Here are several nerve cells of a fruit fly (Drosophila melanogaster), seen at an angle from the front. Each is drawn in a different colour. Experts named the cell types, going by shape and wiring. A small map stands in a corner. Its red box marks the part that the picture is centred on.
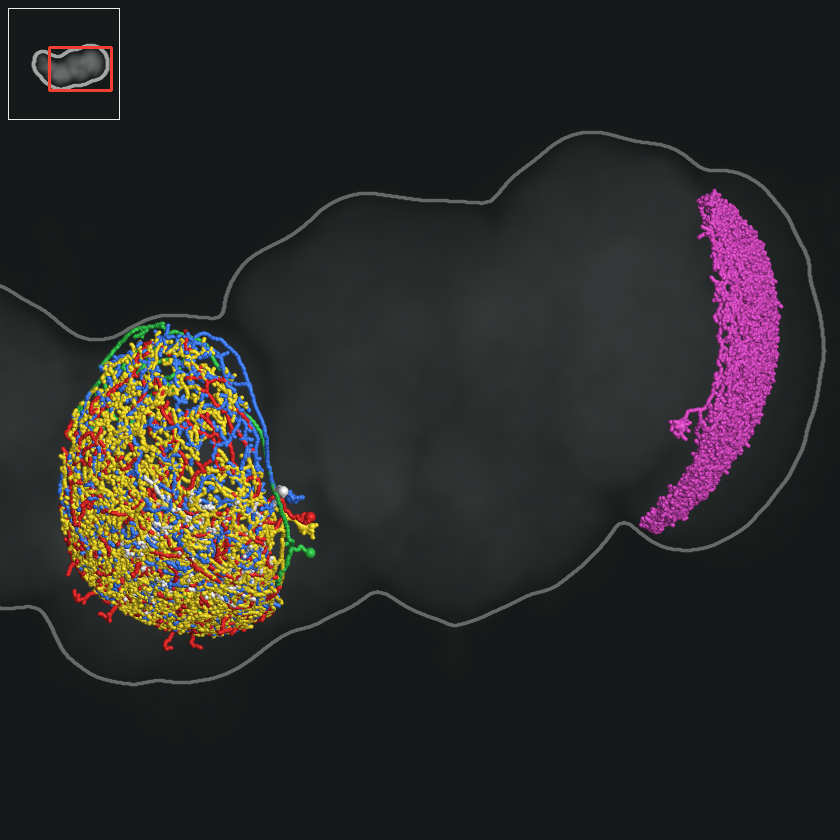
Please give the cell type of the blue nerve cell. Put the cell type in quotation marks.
"Cm29"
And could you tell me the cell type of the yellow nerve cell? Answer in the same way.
"Cm31a"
